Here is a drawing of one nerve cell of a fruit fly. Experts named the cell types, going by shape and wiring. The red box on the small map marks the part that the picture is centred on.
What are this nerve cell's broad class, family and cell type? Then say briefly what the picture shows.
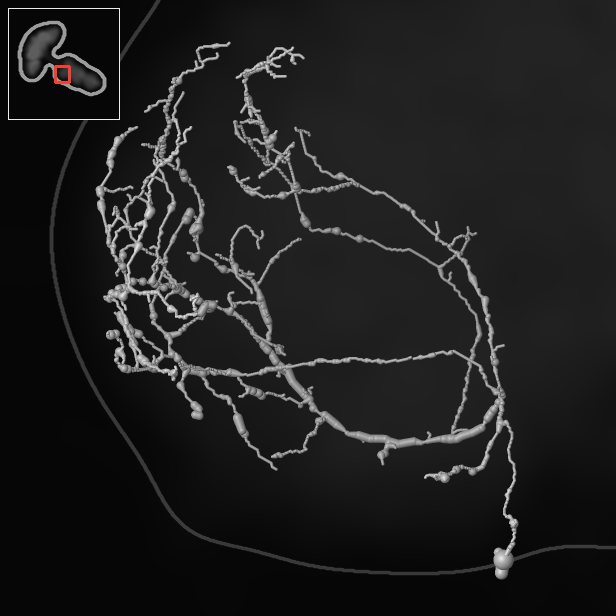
It is a nerve-cord intrinsic neuron. Its family is hemilineage 04B. It is of cell type IN04B015. It lies in the nerve cord. Its cell body lies at the lower right of the picture. The picture shows dozens of branch ends.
